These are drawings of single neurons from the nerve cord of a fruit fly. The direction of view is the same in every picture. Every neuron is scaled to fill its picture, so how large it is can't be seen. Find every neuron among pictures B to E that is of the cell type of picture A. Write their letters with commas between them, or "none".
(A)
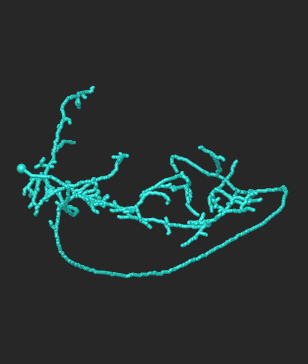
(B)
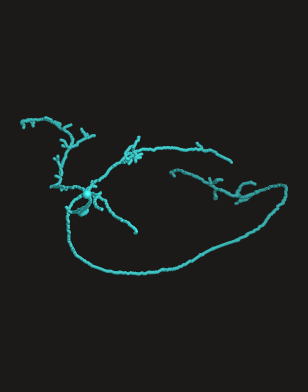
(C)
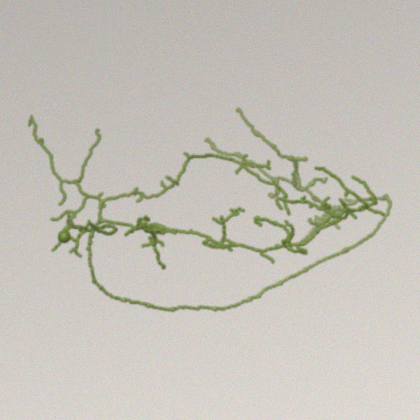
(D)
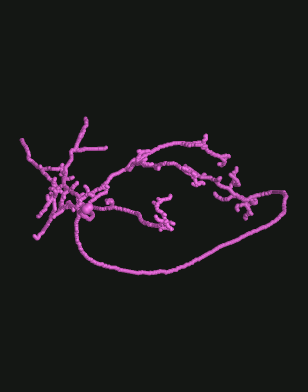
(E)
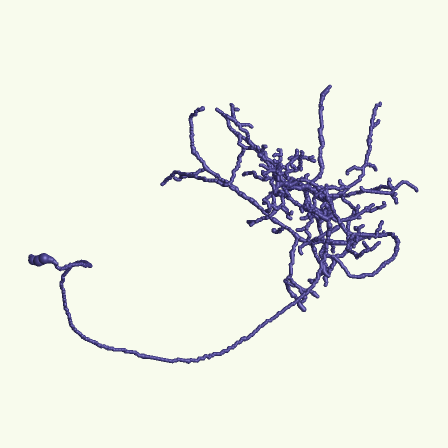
B, C, D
